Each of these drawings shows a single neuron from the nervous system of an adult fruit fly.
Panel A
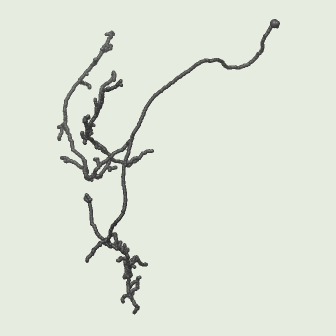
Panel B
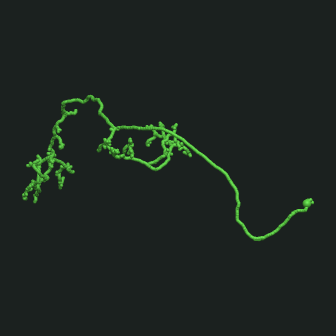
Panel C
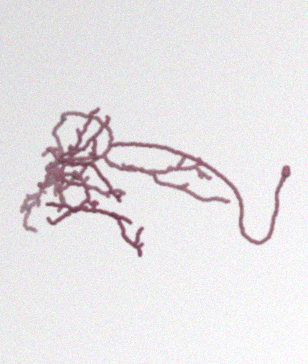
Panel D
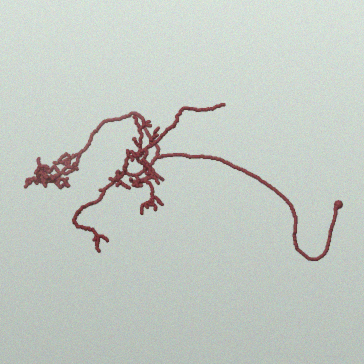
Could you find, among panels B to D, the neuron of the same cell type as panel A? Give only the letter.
C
